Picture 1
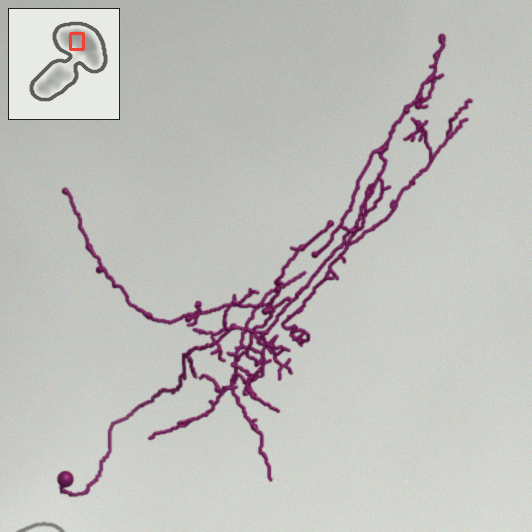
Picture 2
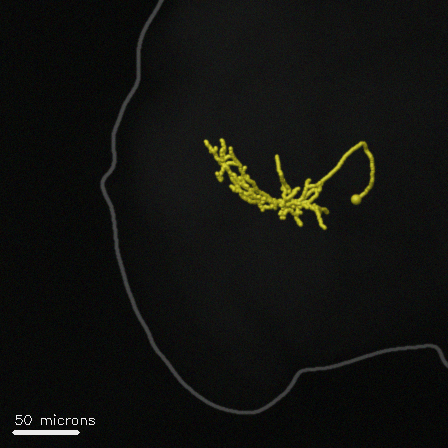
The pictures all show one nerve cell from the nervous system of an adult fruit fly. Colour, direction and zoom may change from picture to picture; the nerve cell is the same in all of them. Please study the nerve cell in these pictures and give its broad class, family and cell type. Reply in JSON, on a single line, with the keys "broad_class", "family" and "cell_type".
{"broad_class": "central-brain intrinsic neuron", "family": "hemilineage DM5_ventral", "cell_type": "CB1339"}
